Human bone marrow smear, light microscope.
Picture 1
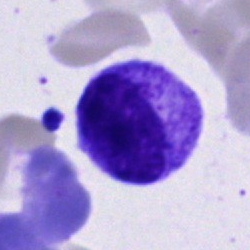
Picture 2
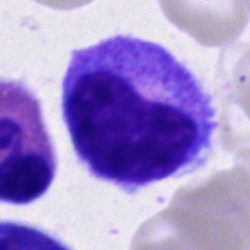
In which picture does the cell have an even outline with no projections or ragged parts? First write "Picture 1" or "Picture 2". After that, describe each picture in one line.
Picture 1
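Picture 1: The cell outline is roughly round with a smooth edge.
Picture 2: The cell outline is roughly oval with a slightly irregular, ragged edge.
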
